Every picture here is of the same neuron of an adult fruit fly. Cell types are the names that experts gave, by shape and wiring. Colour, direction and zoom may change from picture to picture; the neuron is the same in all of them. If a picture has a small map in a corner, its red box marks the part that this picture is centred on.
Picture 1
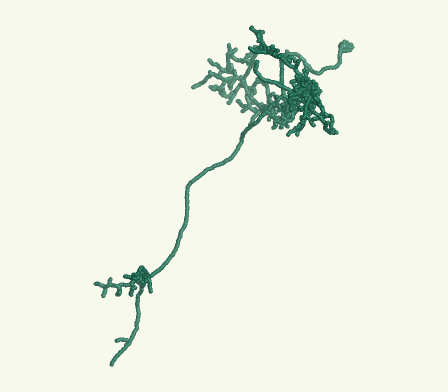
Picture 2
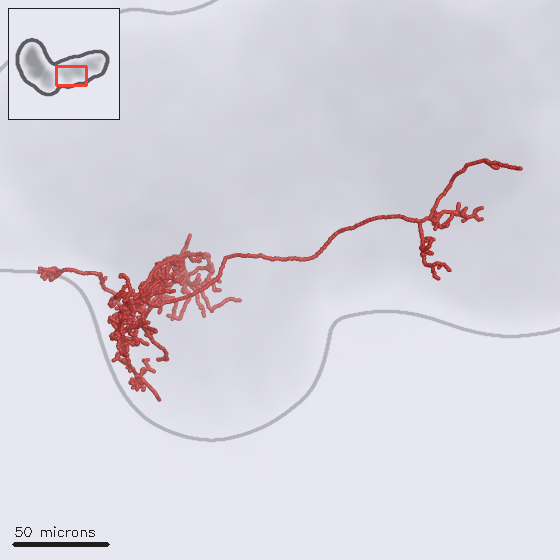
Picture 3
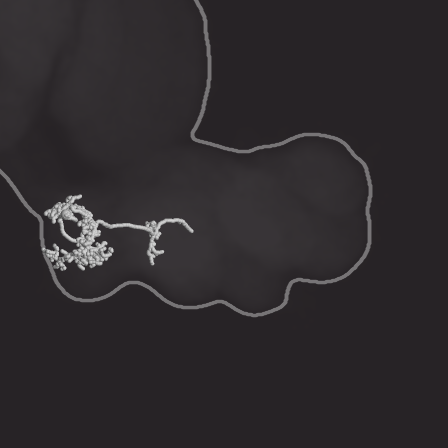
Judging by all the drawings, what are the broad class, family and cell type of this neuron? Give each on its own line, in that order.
nerve-cord intrinsic neuron
hemilineage 16B
IN16B037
